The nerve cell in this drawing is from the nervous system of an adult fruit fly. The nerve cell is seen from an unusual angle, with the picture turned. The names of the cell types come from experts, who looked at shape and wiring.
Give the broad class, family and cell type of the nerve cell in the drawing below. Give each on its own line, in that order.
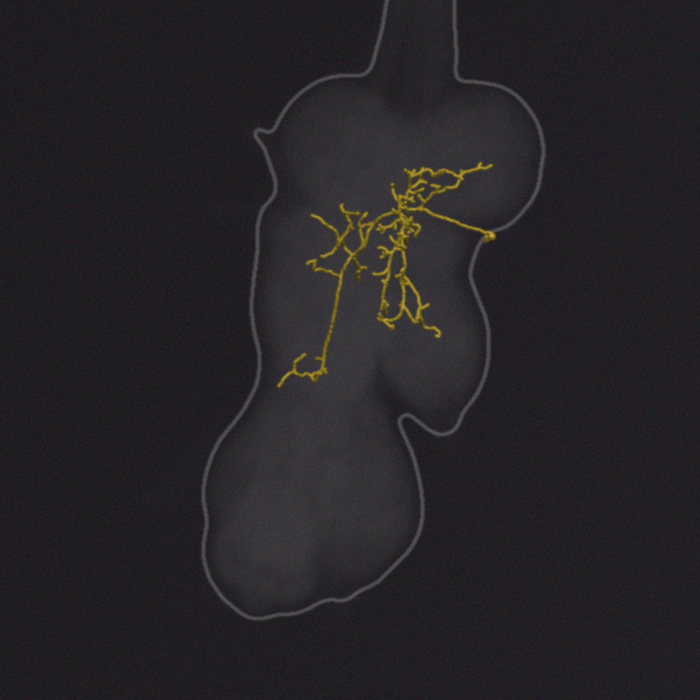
nerve-cord intrinsic neuron
hemilineage 12A
IN12A036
